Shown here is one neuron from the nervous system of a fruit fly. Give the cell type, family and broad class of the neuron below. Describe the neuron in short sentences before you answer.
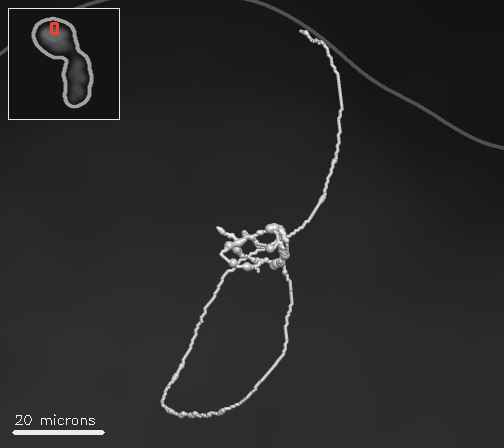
The drawing shows no cell body. By the scale bar it is about 90 microns tall in this view. There are a dozen or fewer branch ends. The cell type is ORN_VM5d. The name of its family is class olfactory. This is a sensory neuron entering the brain.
